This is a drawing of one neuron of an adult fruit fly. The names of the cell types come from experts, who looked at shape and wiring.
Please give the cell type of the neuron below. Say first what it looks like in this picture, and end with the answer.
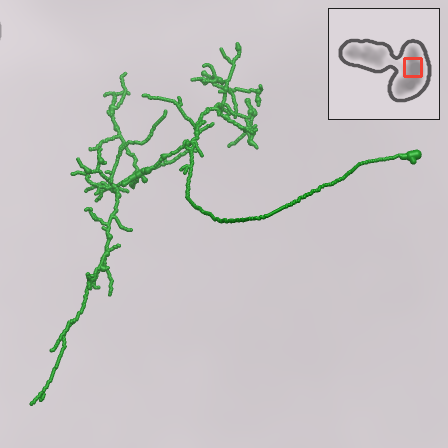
It lies in the brain. The picture shows dozens of branch ends. Its broad class is central-brain intrinsic neuron. It is of cell type AMMC018.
